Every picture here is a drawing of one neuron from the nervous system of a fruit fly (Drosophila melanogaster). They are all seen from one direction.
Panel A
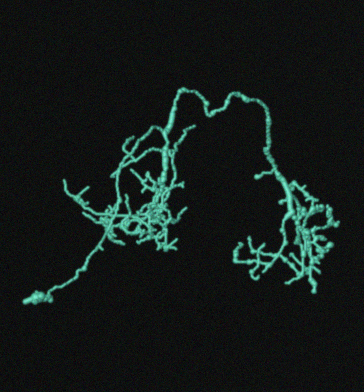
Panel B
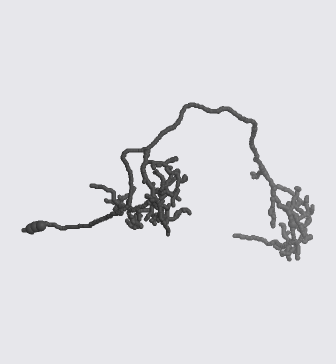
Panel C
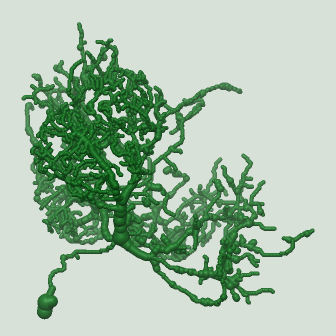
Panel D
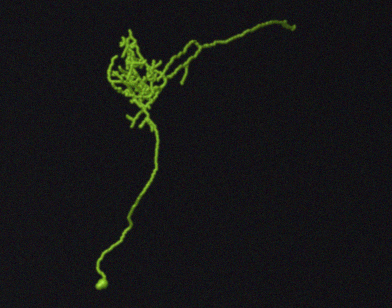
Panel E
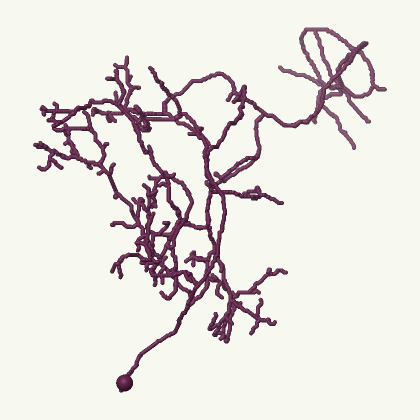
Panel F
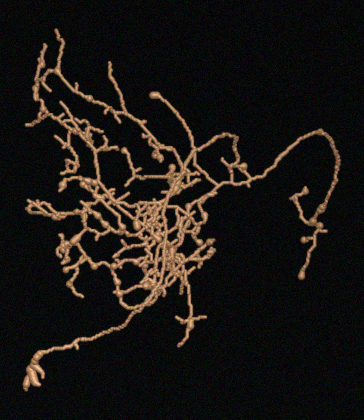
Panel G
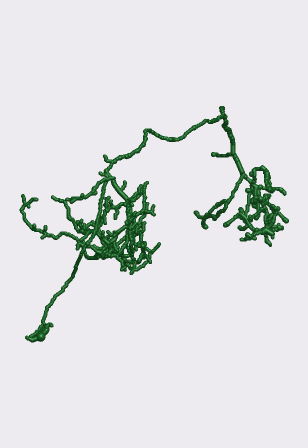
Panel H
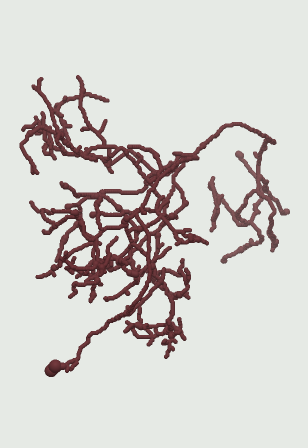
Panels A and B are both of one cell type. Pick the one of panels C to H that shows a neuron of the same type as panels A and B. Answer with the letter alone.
G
